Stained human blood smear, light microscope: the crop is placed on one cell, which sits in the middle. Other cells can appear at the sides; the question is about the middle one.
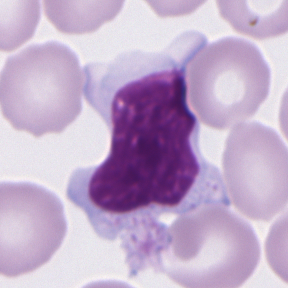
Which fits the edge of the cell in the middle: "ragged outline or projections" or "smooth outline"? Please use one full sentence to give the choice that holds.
The cell is bounded by a rough outline.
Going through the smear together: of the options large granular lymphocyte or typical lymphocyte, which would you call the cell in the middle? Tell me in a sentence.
For this crop, the central cell is a large granular lymphocyte.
